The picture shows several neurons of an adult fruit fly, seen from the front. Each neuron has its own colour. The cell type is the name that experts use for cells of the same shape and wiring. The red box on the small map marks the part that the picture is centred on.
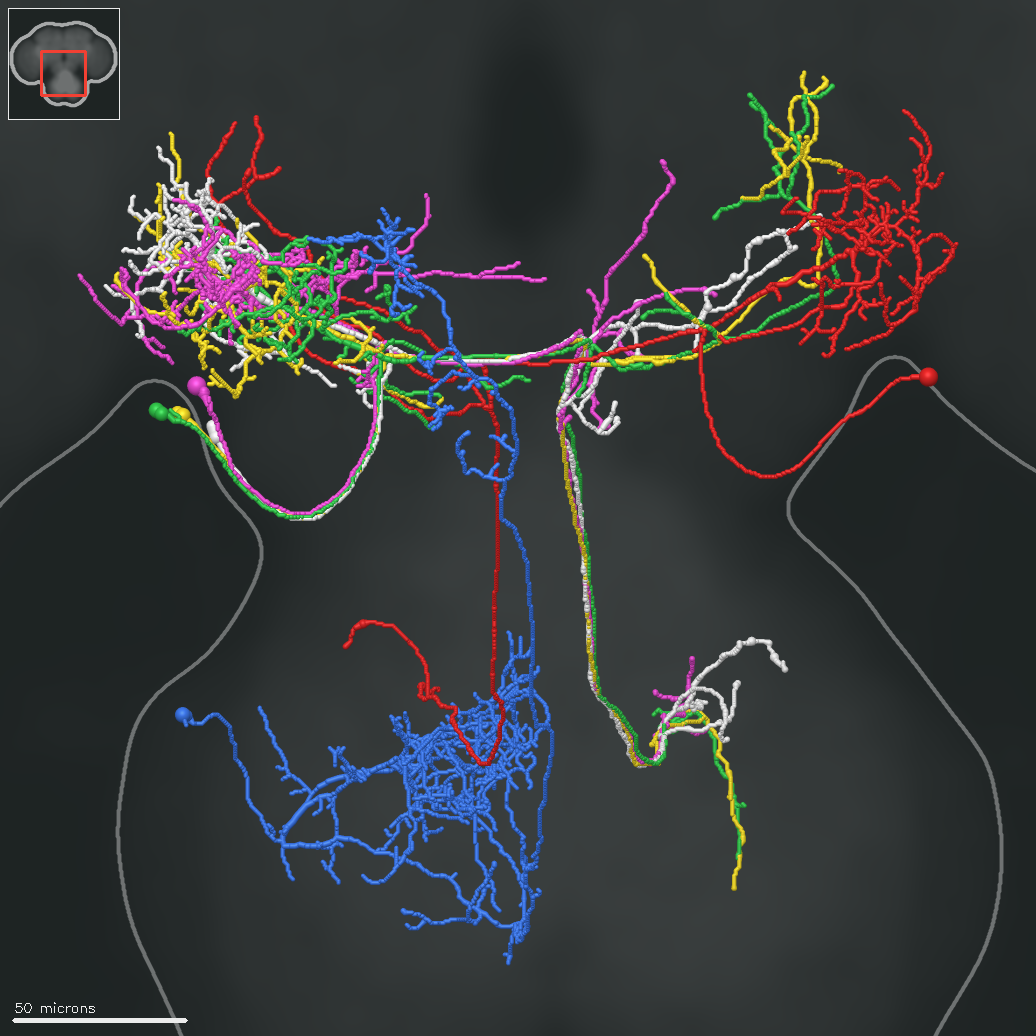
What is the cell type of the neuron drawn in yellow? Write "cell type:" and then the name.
cell type: DNg09_a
